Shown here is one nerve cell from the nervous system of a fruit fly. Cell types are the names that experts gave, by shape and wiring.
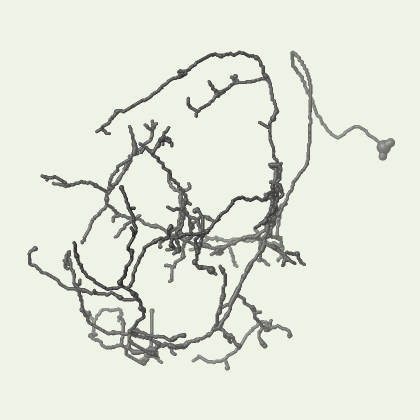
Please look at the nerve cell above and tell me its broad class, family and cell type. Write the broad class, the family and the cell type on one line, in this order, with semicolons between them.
nerve-cord intrinsic neuron; hemilineage 03A; IN03A067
